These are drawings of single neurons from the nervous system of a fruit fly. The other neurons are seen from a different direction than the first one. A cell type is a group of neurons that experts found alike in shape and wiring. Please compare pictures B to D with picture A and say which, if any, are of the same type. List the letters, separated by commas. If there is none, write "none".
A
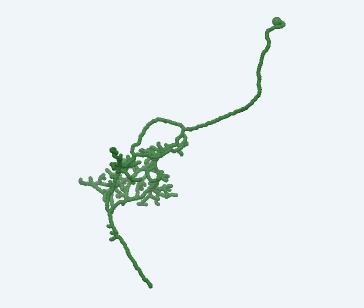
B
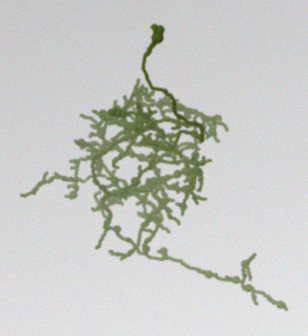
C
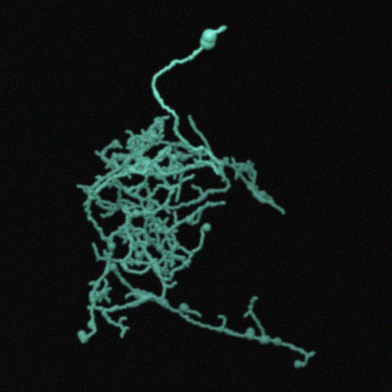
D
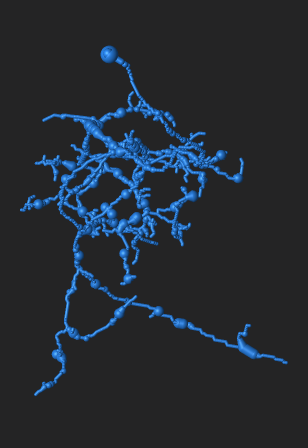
D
